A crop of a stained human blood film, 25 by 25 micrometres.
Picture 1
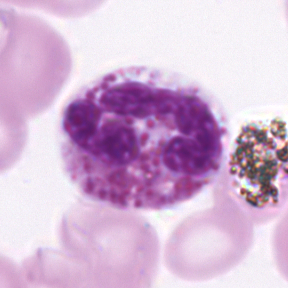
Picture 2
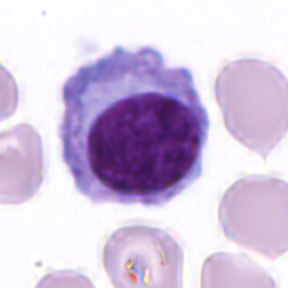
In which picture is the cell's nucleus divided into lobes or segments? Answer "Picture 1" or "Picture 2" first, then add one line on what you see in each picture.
Picture 1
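What picture 1 shows: The nucleus is split into more than two separate lobes.
What picture 2 shows: The nucleus is round to oval, with no indentation or lobes.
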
